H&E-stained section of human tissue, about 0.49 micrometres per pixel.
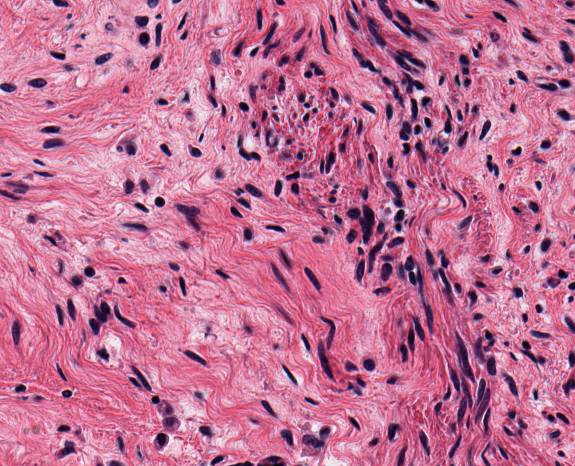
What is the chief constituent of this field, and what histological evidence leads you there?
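Dense connective tissue; stroma only, no epithelium or glands. Wavy pink collagen fibres, swirling in varied directions, fill most of the field. Scattered spindle cells: elongated dark nuclei, scant cytoplasm, indistinct borders merging into collagen.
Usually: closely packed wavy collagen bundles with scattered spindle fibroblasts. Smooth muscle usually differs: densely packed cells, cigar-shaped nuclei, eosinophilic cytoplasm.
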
